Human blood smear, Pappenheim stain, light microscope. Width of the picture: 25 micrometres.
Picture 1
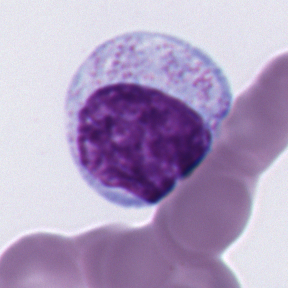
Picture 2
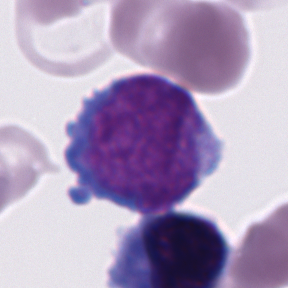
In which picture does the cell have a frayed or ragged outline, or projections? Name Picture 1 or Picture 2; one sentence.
A rough outline is found on the cell in picture 2.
